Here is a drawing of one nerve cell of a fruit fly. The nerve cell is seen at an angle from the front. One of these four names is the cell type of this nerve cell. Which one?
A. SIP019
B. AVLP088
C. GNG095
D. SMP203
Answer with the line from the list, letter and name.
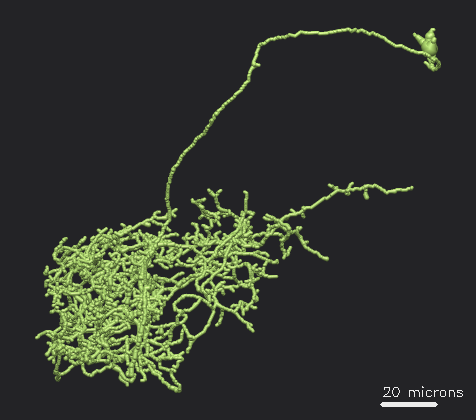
B. AVLP088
